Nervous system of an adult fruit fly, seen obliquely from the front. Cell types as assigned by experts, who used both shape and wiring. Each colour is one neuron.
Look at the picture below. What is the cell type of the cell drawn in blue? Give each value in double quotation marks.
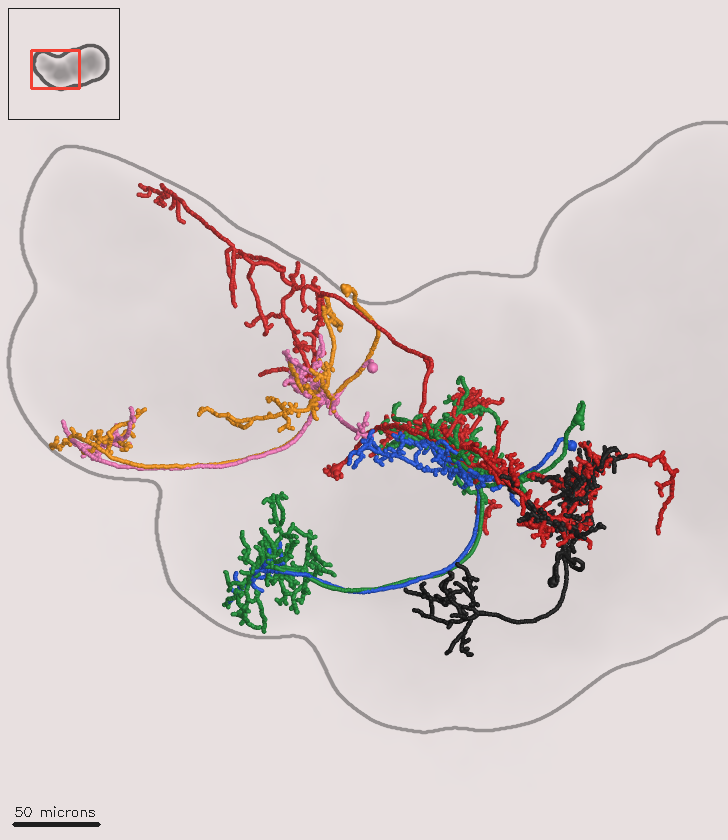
"IN01A073"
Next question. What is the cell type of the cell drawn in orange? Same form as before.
"IN01A082"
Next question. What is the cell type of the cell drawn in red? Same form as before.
"IN03B015"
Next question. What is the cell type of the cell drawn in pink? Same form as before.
"IN01A079"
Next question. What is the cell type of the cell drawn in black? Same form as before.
"IN01A038"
